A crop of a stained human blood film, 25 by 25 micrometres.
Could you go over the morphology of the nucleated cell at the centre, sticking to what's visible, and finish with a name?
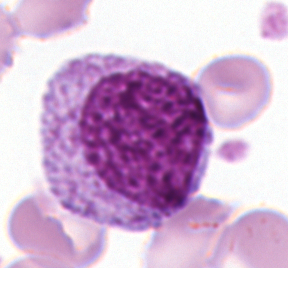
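Off-centre nucleus, pushed toward the right side. Chromatin dark purple, coarsely clumped, paler gaps between clumps; no distinct nucleolus. Cytoplasm filled with fine purplish granules. This is a myelocyte.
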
